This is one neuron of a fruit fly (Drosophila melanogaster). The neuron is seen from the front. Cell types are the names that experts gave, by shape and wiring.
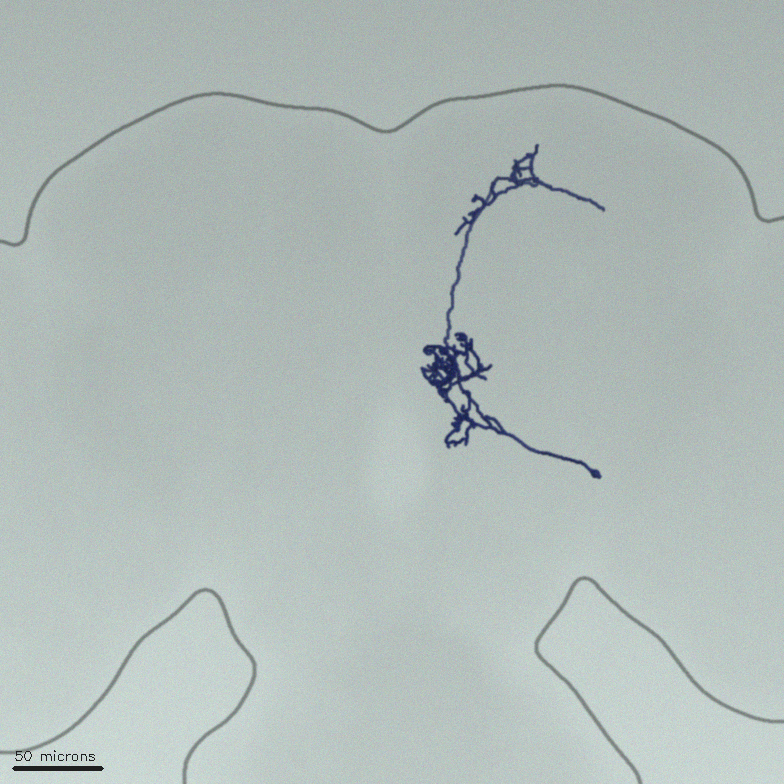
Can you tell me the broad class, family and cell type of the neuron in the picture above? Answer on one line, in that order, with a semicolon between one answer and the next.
central-brain intrinsic neuron; hemilineage ALlv1; M_lvPNm26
